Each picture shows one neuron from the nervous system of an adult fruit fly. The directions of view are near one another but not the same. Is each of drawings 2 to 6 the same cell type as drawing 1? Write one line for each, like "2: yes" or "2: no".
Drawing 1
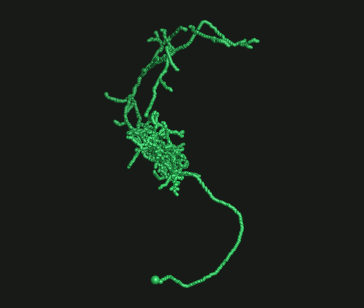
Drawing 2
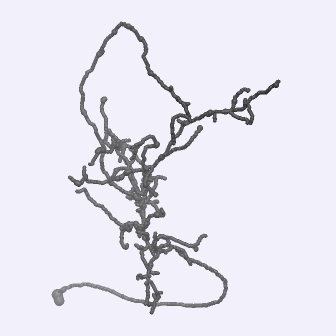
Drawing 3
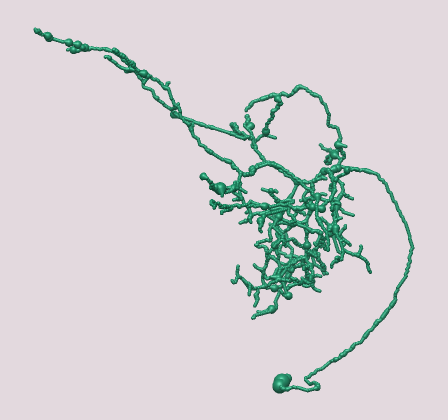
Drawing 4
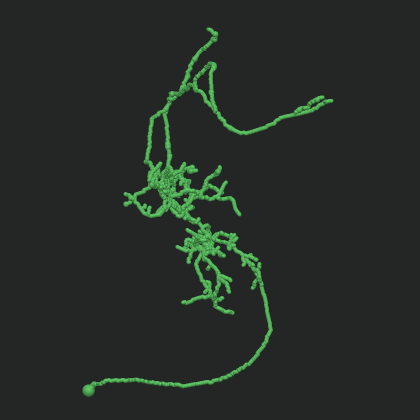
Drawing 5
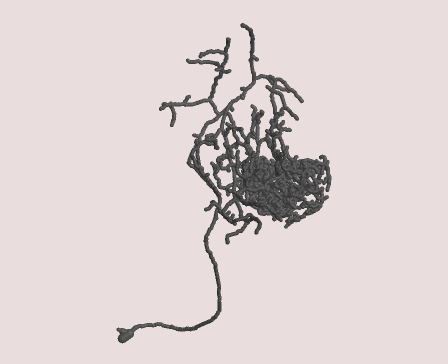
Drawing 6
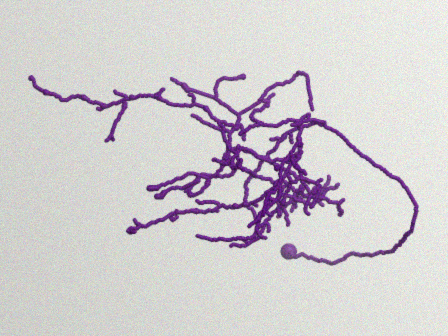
2: yes
3: no
4: yes
5: no
6: no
